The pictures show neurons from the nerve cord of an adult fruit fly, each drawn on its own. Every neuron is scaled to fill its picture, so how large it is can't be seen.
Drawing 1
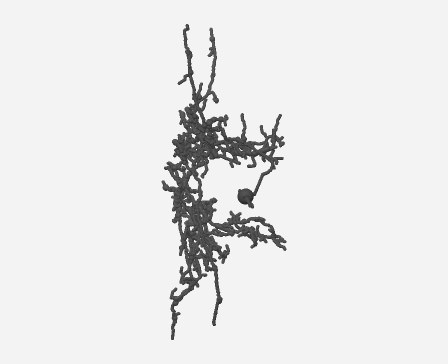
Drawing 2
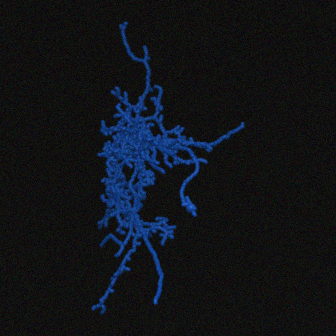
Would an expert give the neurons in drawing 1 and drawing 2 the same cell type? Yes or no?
yes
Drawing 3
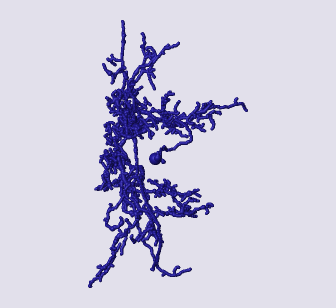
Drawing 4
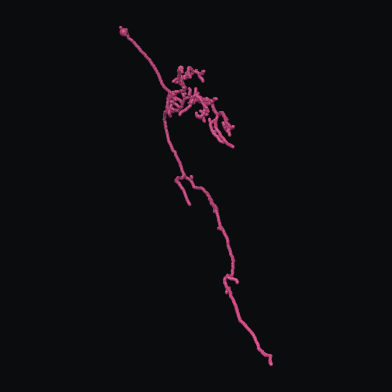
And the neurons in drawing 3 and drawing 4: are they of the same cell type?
no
